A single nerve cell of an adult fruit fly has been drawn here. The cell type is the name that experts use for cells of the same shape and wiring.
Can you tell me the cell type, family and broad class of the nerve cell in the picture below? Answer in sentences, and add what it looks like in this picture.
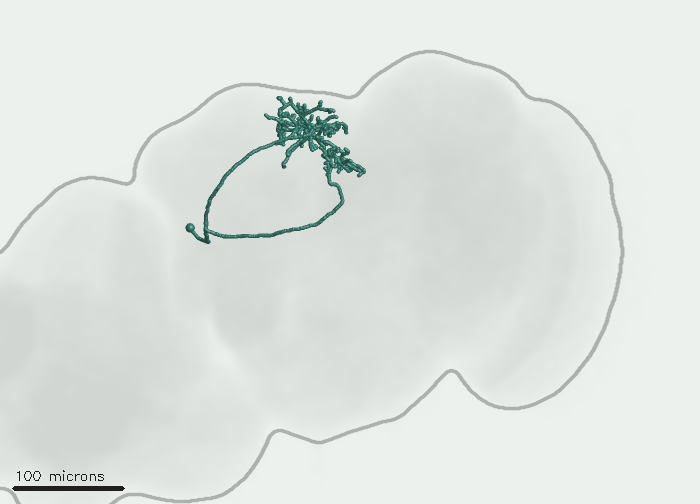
It is of cell type SMP566. The family is hemilineage VLPl&p1_posterior. Its broad class is central-brain intrinsic neuron. The cell body can be seen on the left of the picture. From left to right in the picture it spans about 160 microns.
